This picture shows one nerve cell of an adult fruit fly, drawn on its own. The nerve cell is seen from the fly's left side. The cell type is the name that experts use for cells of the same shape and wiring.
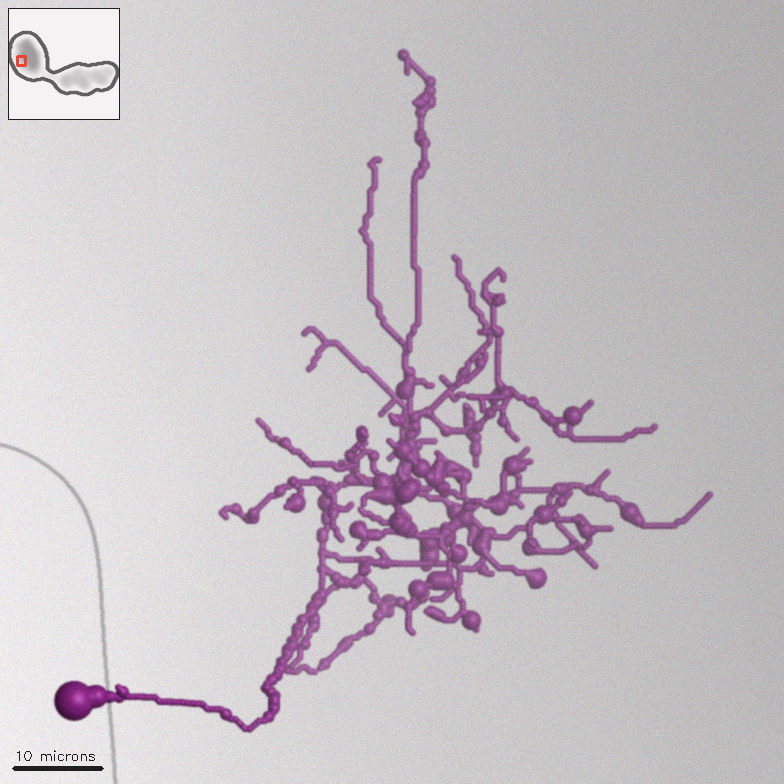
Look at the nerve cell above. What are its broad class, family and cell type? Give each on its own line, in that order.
central-brain intrinsic neuron
hemilineage TRdl_a
PRW022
